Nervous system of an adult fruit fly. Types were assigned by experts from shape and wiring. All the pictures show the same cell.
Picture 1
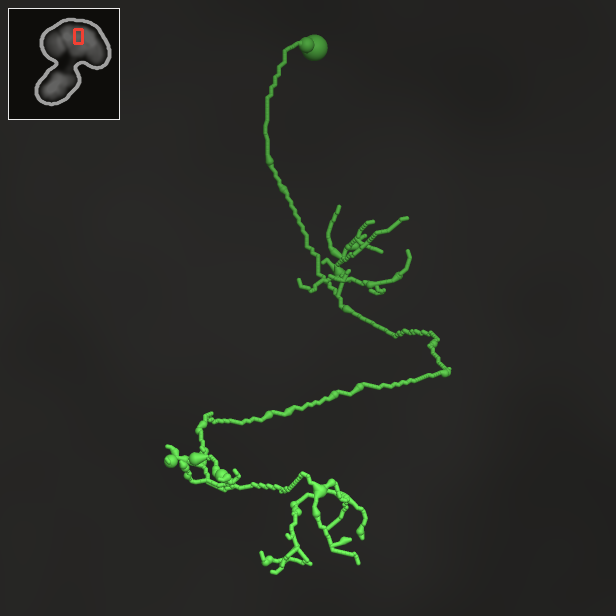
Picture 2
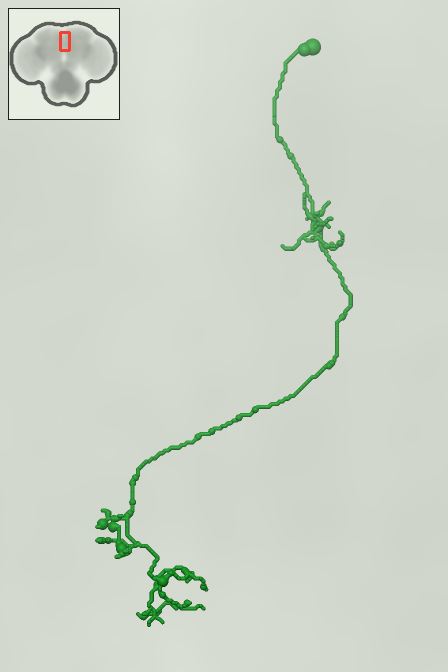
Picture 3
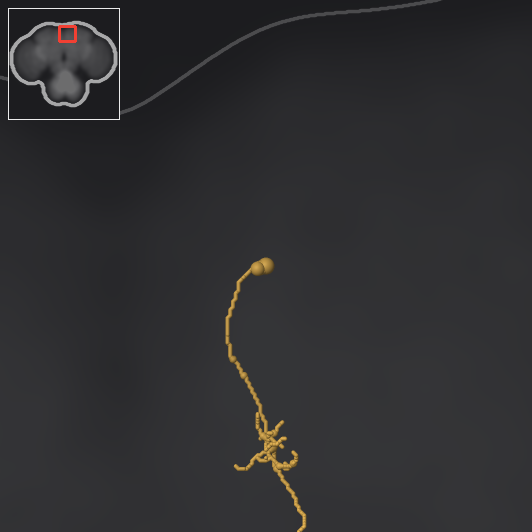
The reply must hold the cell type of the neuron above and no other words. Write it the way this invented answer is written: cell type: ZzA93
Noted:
cell type: PFNp_a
